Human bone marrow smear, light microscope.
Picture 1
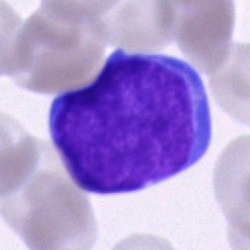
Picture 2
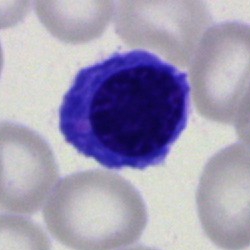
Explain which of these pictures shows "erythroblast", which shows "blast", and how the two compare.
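Picture 1 shows a blast, and picture 2 shows an erythroblast. Outline first: the blast is irregular and angular, with a notch in its upper left edge, while the erythroblast is roughly round, though slightly bumpy rather than smooth. Nucleus next: in the blast, it fills almost the whole cell.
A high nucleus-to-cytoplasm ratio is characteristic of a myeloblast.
In the erythroblast, no nucleolus is visible in the nucleus.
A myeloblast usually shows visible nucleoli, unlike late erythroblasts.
Cytoplasm then: the blast has only a thin deep blue rim, widest along the right side of the cell, while the erythroblast's cytoplasm is also deep blue, with its rim widest on the left side of the nucleus. Contents: the blast shows no granules and no vacuoles in its cytoplasm. Surroundings last: pale red cells lie around the erythroblast without overlapping it.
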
